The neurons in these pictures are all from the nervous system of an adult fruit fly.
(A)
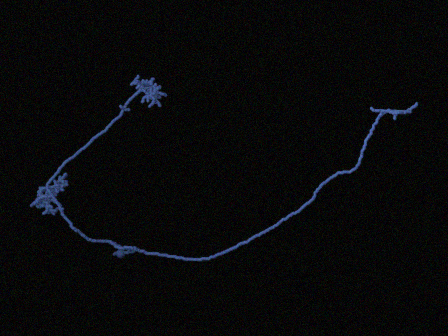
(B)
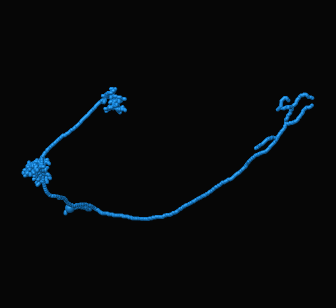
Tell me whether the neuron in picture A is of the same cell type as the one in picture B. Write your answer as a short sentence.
They are of the same cell type.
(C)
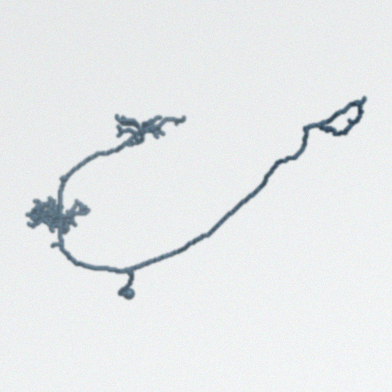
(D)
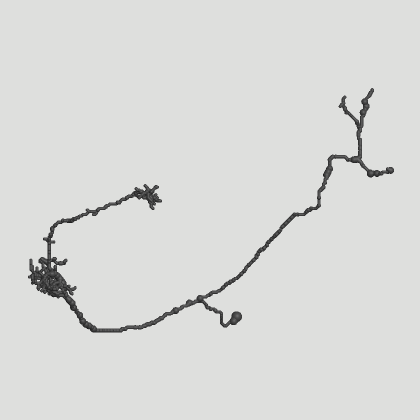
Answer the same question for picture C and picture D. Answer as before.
They are of the same cell type.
